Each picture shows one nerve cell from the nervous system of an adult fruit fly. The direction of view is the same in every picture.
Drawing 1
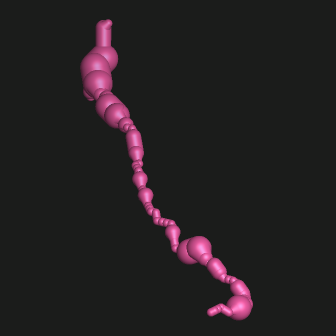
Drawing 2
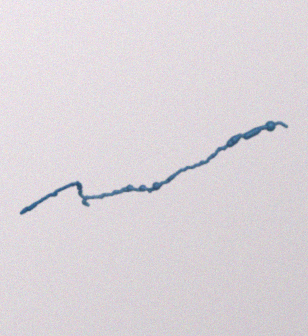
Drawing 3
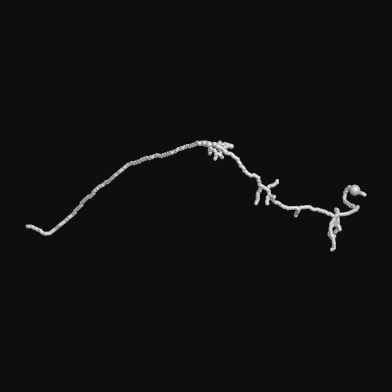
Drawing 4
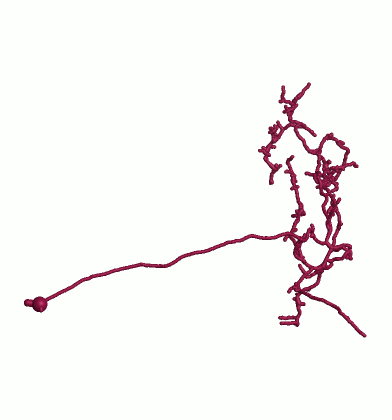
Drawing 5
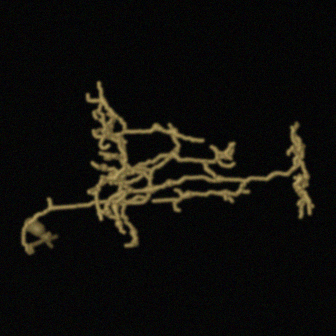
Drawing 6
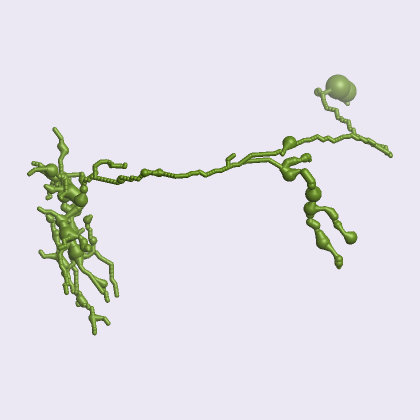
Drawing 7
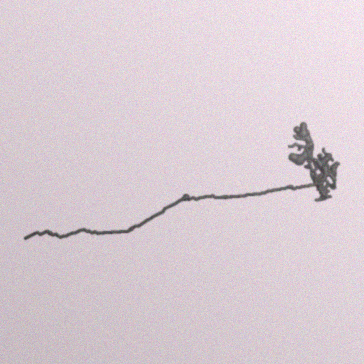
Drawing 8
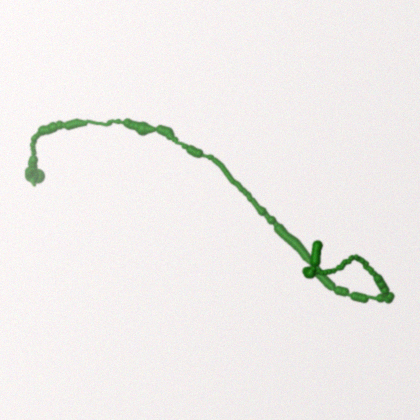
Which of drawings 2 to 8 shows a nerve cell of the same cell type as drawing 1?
2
